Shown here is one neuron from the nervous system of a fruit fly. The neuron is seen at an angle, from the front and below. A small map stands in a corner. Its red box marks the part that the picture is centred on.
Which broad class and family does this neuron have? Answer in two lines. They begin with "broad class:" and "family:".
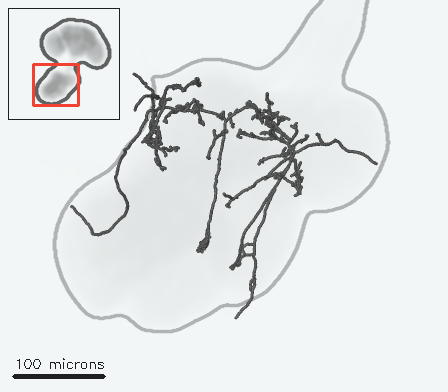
broad class: efferent neuron of the nerve cord
family: hemilineage 00B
